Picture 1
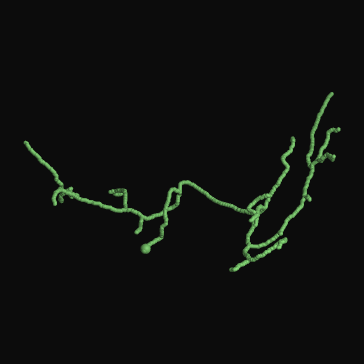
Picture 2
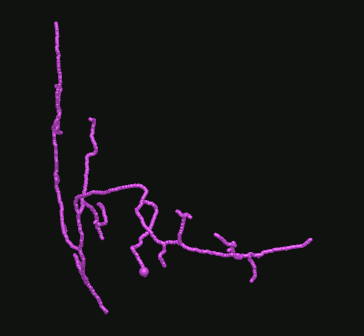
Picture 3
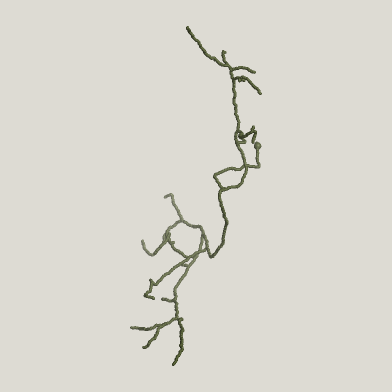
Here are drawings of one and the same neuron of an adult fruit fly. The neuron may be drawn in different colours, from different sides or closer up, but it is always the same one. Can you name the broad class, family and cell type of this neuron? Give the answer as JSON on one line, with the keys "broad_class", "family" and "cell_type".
{"broad_class": "visual centrifugal neuron", "family": "LPT", "cell_type": "LPT112"}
